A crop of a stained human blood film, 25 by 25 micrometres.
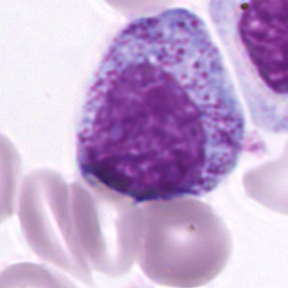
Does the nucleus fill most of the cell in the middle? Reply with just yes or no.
No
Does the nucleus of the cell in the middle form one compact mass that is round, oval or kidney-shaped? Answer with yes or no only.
Yes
